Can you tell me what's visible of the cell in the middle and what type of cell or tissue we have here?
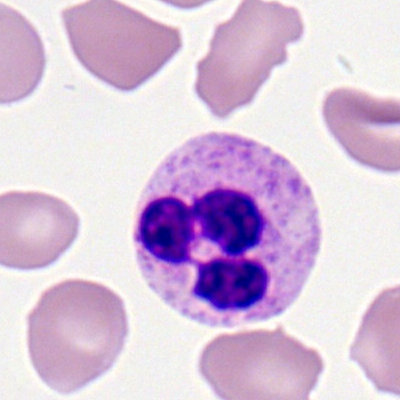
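Looking at this one, I find a round, smooth outline. The nucleus falls into three separate lobes. Around it lies plenty of pale pinkish-lilac cytoplasm, filled with fine lilac granules. So this is a segmented neutrophil.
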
